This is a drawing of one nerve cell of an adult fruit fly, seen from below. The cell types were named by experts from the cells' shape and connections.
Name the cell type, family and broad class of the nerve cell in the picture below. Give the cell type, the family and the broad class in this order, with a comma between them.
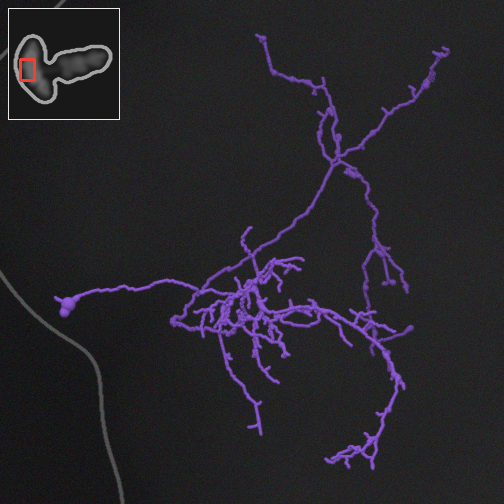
PRW007, hemilineage FLAa2, central-brain intrinsic neuron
